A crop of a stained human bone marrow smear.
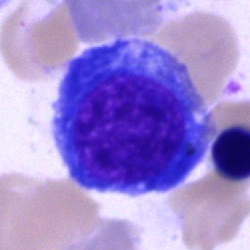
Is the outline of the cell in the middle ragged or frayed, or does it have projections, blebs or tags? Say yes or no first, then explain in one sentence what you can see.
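Yes. The cell margin is finely irregular rather than smooth.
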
